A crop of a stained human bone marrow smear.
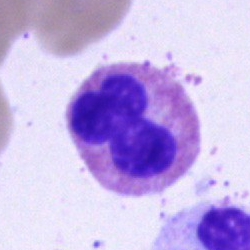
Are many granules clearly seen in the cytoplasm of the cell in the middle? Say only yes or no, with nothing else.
Yes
